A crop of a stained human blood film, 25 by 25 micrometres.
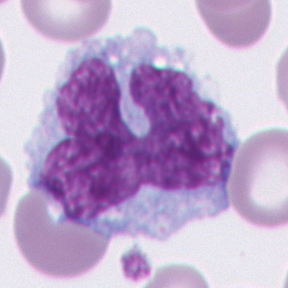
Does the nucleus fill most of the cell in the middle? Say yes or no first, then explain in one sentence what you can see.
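Yes. The nucleus fills most of the cell.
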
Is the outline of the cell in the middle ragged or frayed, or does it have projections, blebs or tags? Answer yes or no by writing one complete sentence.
Yes, this cell's edge is broken by ragged or frayed parts, projections, blebs or tags.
